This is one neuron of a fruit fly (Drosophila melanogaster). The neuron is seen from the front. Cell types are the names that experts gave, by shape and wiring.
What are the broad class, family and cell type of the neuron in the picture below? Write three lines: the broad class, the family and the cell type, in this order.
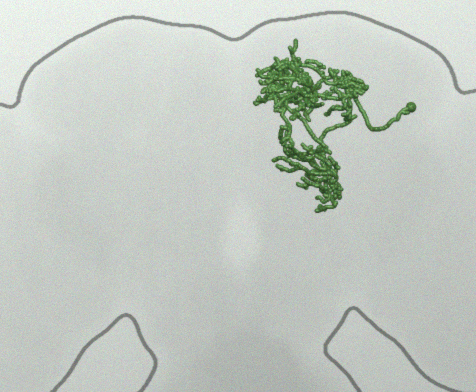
central-brain intrinsic neuron
hemilineage AOTUv3_dorsal
SIP004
